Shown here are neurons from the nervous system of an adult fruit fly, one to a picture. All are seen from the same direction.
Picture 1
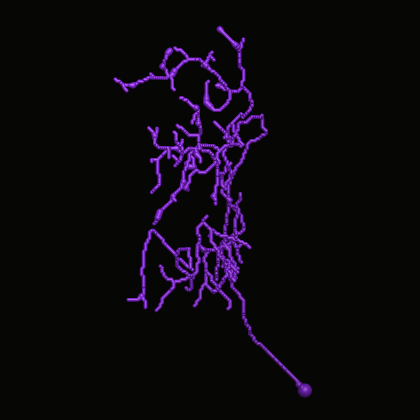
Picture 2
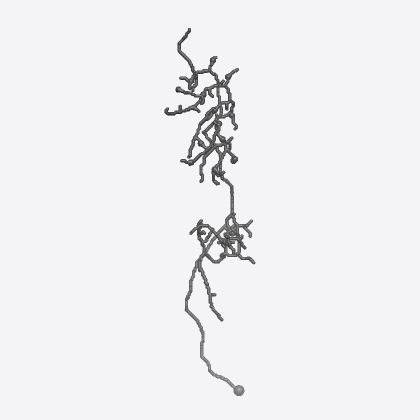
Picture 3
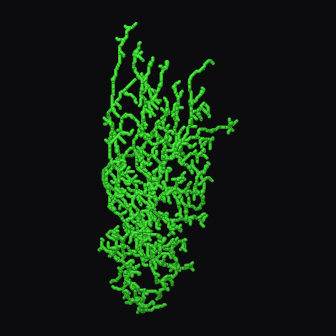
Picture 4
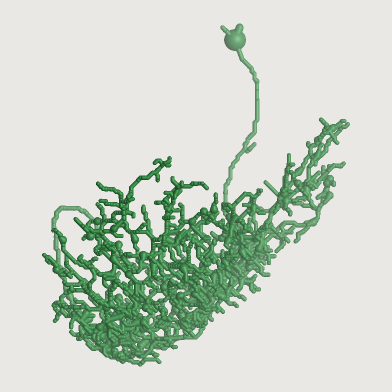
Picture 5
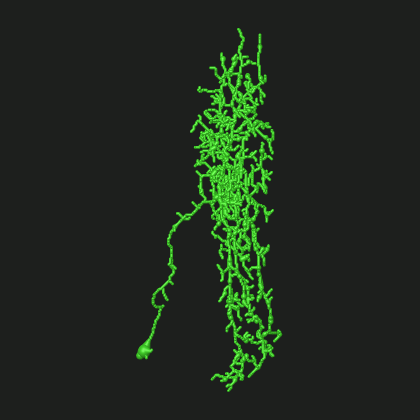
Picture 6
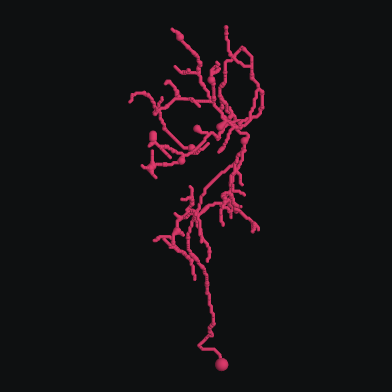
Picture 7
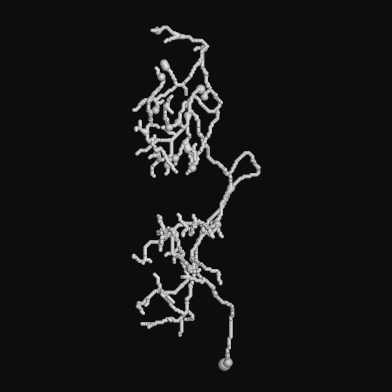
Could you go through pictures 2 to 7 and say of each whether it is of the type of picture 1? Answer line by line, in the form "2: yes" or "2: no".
2: yes
3: no
4: no
5: no
6: yes
7: yes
